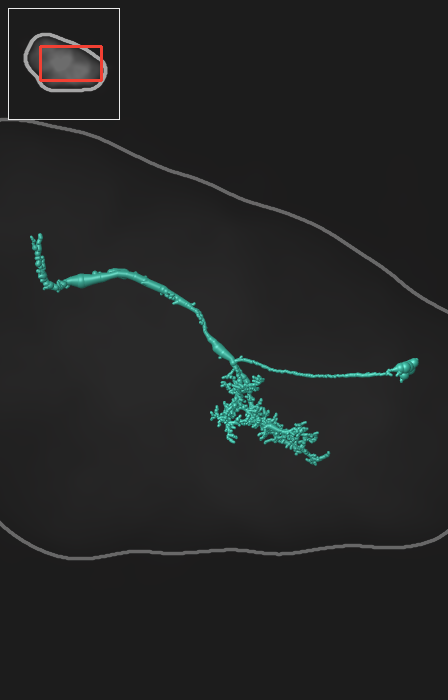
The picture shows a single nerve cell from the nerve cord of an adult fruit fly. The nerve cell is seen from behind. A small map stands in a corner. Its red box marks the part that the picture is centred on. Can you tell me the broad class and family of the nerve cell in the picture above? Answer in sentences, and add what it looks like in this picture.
This is an efferent neuron of the nerve cord. Its family is hemilineage 18B. Dozens of branch ends can be seen. As drawn here it is wider than it is tall.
